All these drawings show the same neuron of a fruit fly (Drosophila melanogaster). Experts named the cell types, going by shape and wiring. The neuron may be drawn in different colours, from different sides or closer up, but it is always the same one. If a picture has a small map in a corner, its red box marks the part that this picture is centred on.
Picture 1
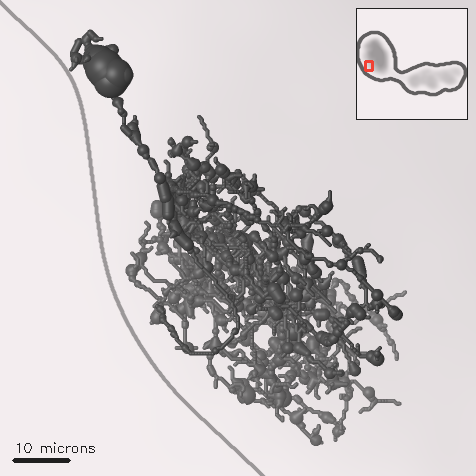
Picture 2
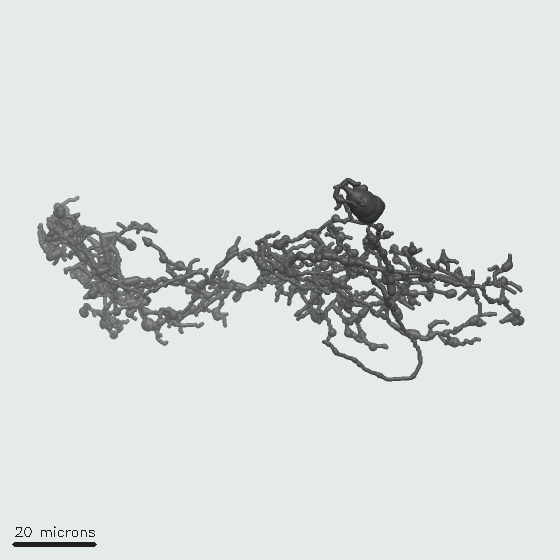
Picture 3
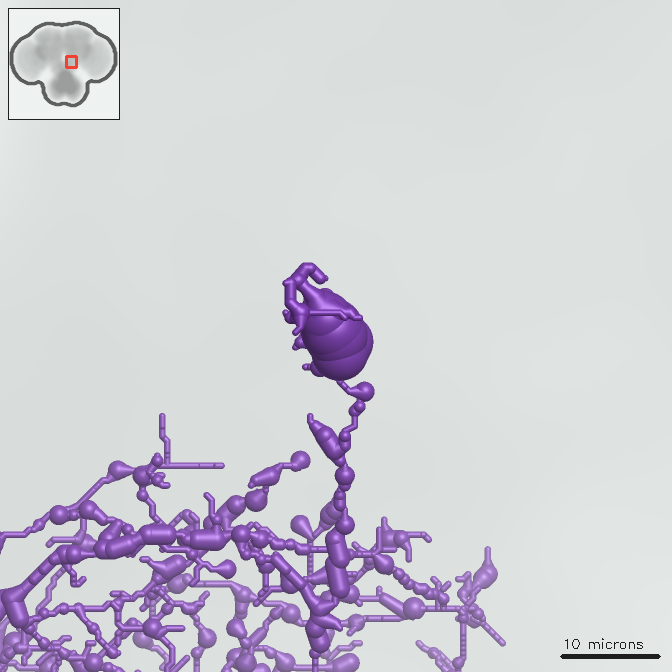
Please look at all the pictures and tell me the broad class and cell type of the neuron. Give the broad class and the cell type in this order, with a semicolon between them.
motor neuron of the brain; MNx01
